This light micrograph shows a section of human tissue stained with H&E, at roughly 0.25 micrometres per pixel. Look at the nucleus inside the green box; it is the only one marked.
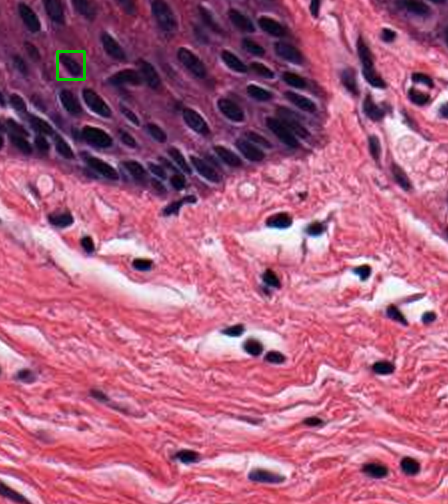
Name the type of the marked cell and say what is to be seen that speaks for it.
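It is a squamous epithelial cell. The nucleus is an oval that stains dark and fairly evenly. The cytoplasm is pinkish-purple and has no clearly visible outer border.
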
